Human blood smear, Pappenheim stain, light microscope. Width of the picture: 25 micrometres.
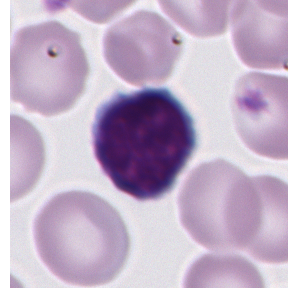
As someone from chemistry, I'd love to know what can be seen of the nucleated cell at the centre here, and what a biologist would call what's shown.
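Start with the nucleus, which is roughly round, with no lobes and no deep indentation. Its chromatin is dense and dark purple, and small paler patches give it a clumped look. You won't find distinct nucleoli there, and the cytoplasm shows no granules. What you're looking at is a typical lymphocyte.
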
